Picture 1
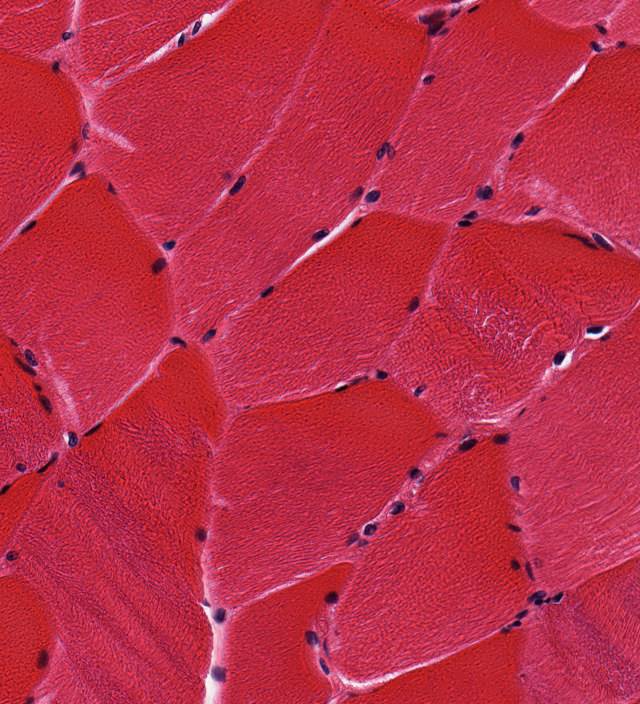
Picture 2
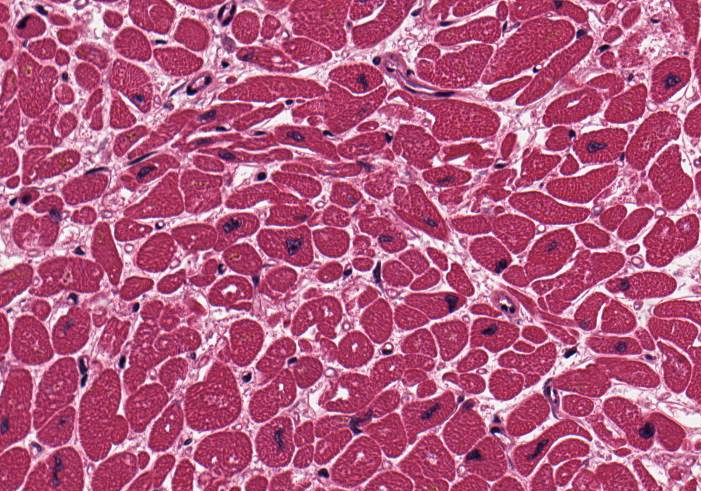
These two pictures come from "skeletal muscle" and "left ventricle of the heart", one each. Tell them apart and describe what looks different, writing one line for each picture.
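Picture 1 shows tissue from the skeletal muscle. The dark, flattened nuclei lie at the edges of the fibres, along their borders.
Picture 2 shows tissue from the left ventricle of the heart. The nuclei of the cardiac muscle cells lie centrally within the fibre profiles.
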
